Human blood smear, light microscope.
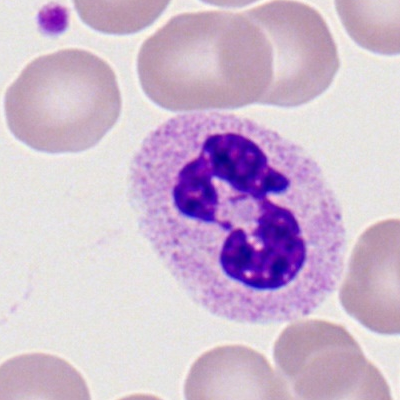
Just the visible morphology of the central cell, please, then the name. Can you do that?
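A smooth, roughly oval outline bounds the cell. Within it, the nucleus is divided into several lobes, which curve around a pale central patch of cytoplasm. The cytoplasm itself is abundant and pale pinkish-lilac. The cell shown is a segmented neutrophil.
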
